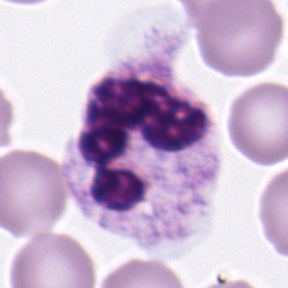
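Segmented neutrophil. First, the chromatin is dark purple and densely clumped. Second, the cytoplasm is abundant and pale pinkish-lilac, and fine violet-pink granules fill it. Third, the cell outline is irregular, with a pale tapering extension at the top.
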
